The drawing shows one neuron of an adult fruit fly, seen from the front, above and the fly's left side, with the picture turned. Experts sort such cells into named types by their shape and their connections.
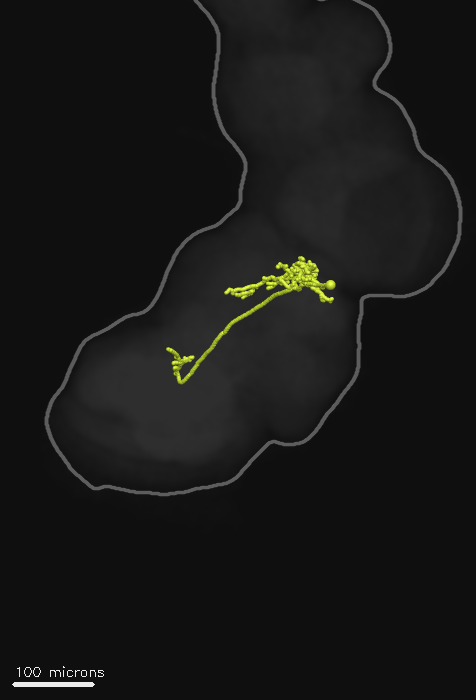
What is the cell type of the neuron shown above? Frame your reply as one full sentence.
This neuron belongs to the cell type PVLP065.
